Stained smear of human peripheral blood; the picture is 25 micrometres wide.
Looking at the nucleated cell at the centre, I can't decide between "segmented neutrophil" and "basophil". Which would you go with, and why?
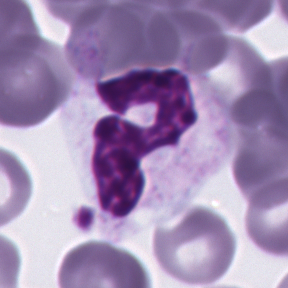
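The answer is segmented neutrophil.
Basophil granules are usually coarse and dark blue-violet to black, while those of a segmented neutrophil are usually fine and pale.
In this cell the abundant pale lilac-pink cytoplasm is sprinkled with fine, faint pinkish-violet granules, matching the segmented neutrophil pattern. The chromatin is dark purple and coarsely clumped. A small, round, dark purple body lies at the lower-left edge of the cell, apart from the nucleus.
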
